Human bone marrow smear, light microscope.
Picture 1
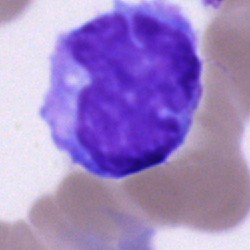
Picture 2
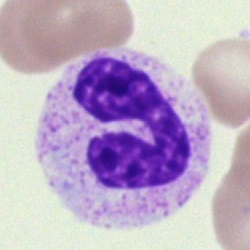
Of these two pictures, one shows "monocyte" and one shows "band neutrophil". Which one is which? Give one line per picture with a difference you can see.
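In picture 1 we see a monocyte: The nucleus is large and fills most of the cell.
In picture 2 we see a band neutrophil: The cytoplasm is plentiful and pale lilac-pink.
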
